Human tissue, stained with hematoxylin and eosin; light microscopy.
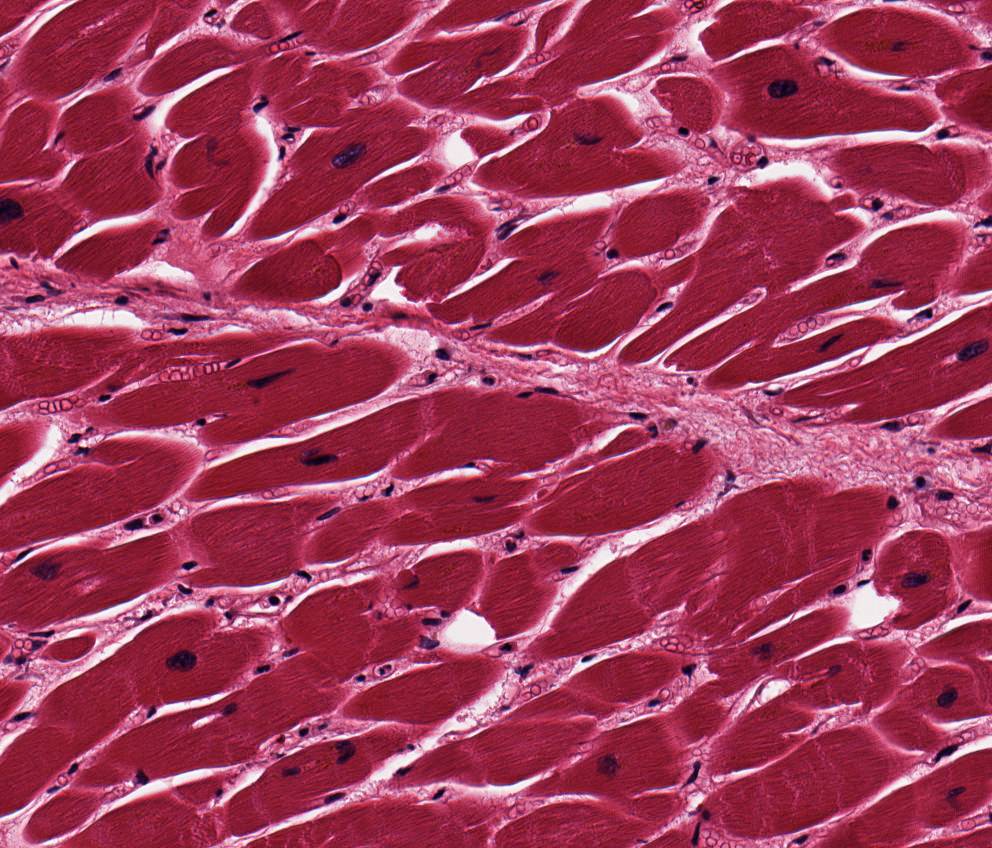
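Atrial appendage of the heart, haematoxylin and eosin. The muscle fibres have deeply eosinophilic cytoplasm with faint lengthwise striations. Where their nuclei are visible, each is single, oval and central. Between the fibres lie small dark elongated nuclei of endothelial and interstitial cells, much smaller than the muscle nuclei. A band of pale, loose connective tissue crosses the field from left to right, sloping down toward the right.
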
